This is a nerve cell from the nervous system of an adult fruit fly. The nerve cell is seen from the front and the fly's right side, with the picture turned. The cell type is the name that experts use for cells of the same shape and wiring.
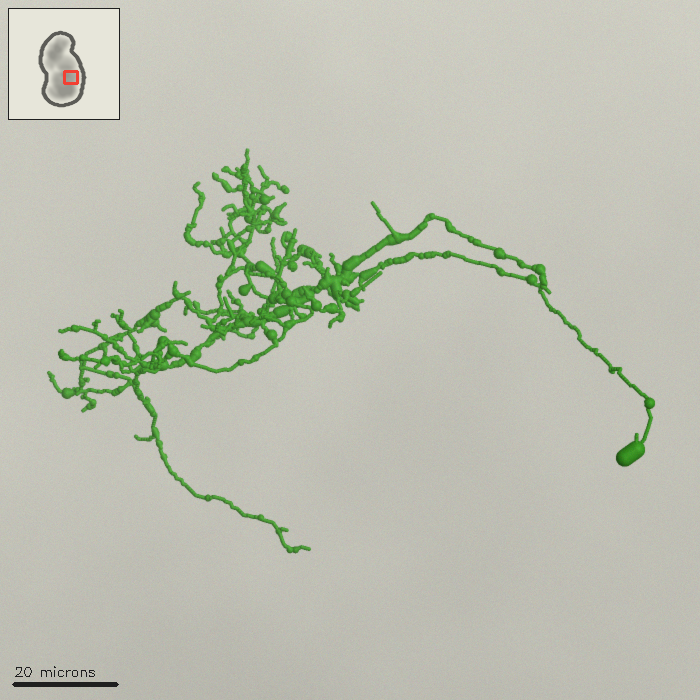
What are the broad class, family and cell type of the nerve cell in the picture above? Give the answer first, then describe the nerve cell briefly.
Its broad class is central-brain intrinsic neuron. The family is hemilineage VLPd&p1_dorsal. It is of cell type PVLP005. From left to right in the picture it spans about 120 microns. Dozens of branch ends can be seen.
